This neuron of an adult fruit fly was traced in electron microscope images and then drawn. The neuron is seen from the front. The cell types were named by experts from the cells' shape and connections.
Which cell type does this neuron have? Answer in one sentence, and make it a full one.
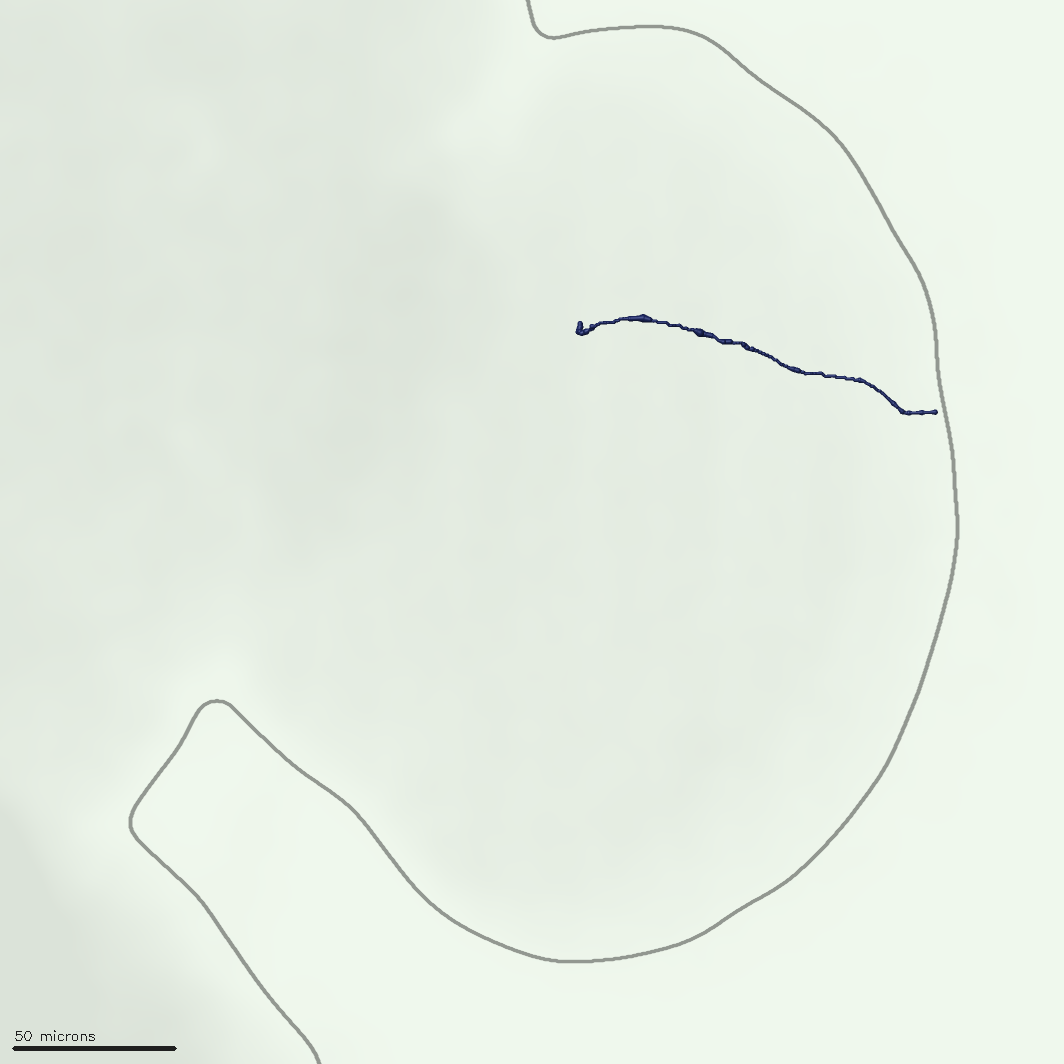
This neuron is typed as R7p.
